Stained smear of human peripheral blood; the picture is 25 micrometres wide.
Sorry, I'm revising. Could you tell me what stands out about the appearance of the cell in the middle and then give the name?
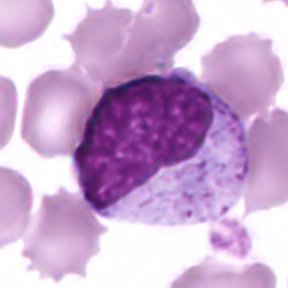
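The nucleus lies off-centre, toward the upper left of the cell, and its chromatin is dark purple and coarsely clumped. The cytoplasm is pale lilac-grey, with small reddish-purple granules scattered through it. The cell is a metamyelocyte.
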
